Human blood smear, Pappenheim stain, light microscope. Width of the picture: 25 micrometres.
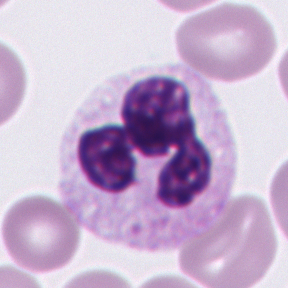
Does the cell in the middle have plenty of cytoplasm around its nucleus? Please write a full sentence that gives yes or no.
Yes, this cell has broad cytoplasm around its nucleus.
